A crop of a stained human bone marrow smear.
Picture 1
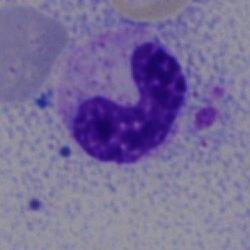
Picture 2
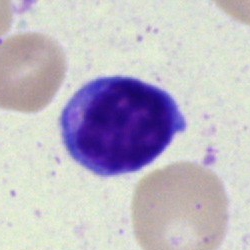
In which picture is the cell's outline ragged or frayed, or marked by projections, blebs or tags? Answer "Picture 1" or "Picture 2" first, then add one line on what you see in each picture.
Picture 2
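Picture 1: The cell outline is round and smooth.
Picture 2: A small blue bulge of cytoplasm projects from the right edge.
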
